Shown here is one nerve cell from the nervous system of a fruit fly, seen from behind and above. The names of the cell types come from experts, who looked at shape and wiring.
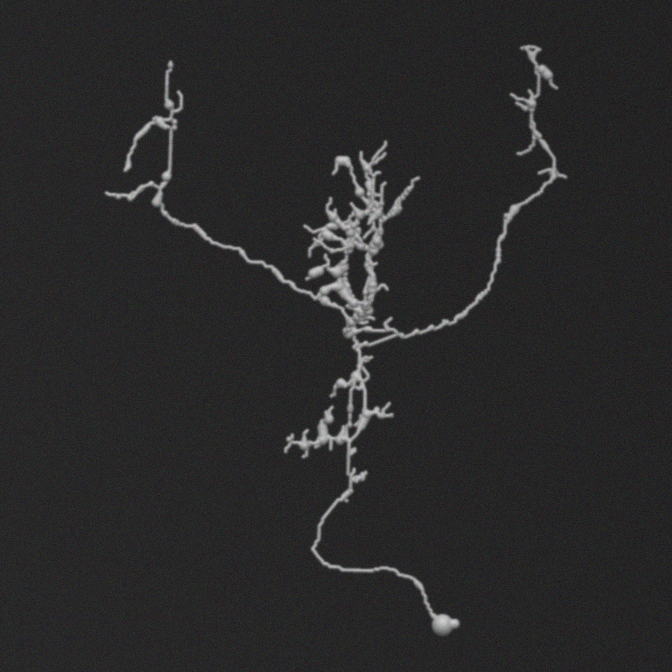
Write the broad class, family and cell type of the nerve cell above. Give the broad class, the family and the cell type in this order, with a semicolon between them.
optic-lobe intrinsic neuron; Y; Y12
